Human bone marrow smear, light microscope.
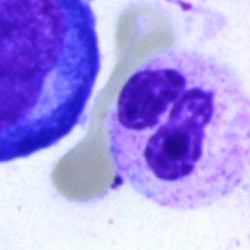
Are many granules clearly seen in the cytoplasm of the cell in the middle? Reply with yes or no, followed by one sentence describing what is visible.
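Yes. Fine pink-purple granules are scattered through the cytoplasm.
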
